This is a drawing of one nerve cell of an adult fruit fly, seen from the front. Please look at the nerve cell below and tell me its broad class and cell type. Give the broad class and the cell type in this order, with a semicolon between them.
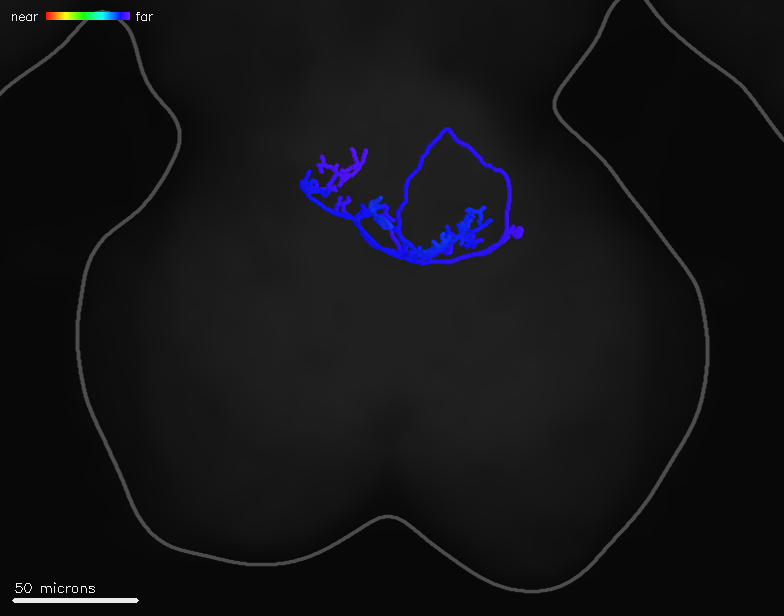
nerve-cord intrinsic neuron; INXXX429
